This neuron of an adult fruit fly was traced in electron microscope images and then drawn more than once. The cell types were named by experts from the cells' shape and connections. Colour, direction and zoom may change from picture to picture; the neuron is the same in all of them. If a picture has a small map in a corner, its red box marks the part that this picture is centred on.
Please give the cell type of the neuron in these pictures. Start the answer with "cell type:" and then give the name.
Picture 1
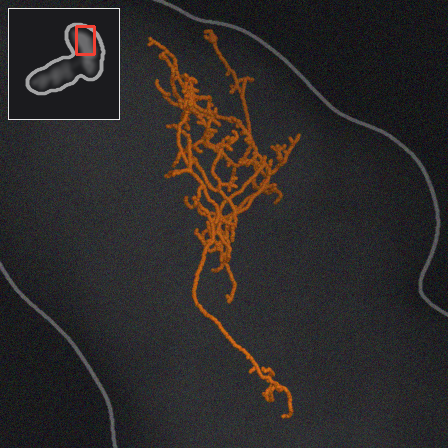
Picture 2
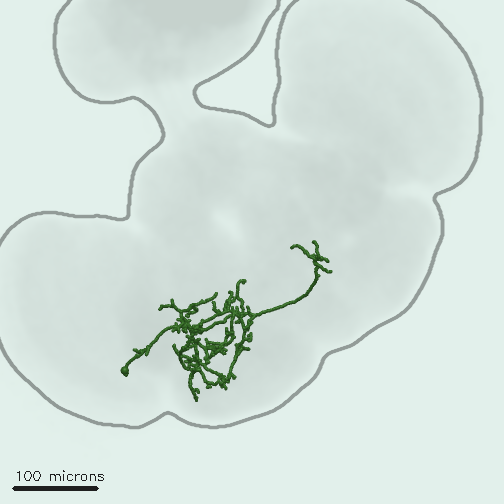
cell type: CL062_a1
